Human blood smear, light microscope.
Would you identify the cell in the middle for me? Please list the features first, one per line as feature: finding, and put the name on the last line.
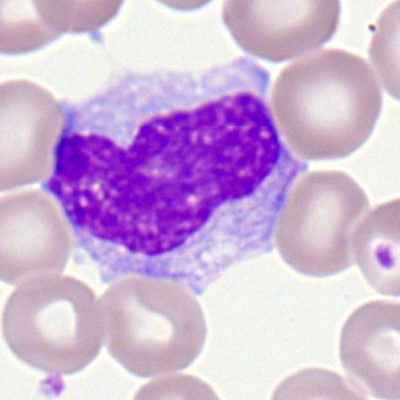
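Nucleus shape: broad, notched in the upper edge, bean-like
Lobes: none; one single nuclear mass
Chromatin: dark purple, clumped, many small pale spots between clumps
Cytoplasm: plentiful, pale greyish-blue
Name: monocyte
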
